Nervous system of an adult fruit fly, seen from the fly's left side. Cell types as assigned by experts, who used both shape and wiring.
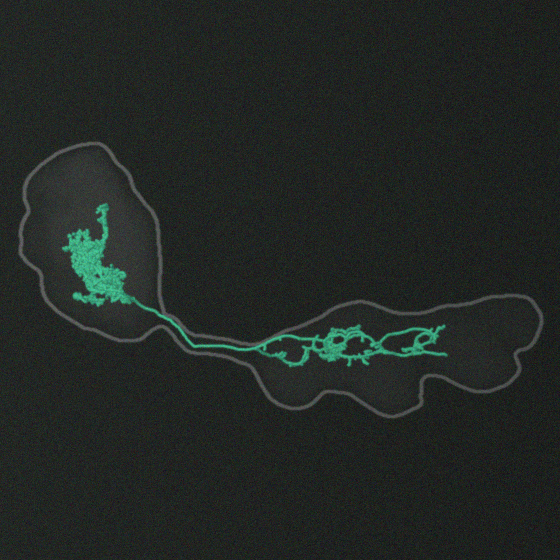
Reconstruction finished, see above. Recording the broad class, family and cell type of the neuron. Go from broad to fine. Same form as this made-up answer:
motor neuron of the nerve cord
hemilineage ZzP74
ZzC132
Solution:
descending neuron
DNge
DNge053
